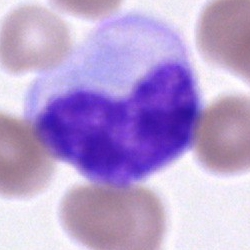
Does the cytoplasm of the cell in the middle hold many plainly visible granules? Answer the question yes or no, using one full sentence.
No, there are no visible granules in its cytoplasm.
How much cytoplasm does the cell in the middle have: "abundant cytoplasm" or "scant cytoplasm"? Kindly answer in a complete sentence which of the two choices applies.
This cell holds plenty of cytoplasm around the nucleus.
